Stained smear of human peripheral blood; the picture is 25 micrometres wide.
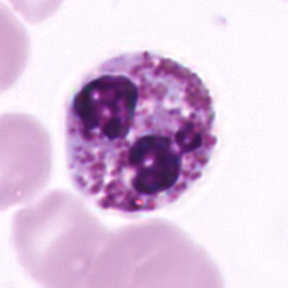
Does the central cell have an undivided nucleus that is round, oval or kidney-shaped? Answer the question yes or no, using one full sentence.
No, this cell has a lobed nucleus rather than a single undivided one.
